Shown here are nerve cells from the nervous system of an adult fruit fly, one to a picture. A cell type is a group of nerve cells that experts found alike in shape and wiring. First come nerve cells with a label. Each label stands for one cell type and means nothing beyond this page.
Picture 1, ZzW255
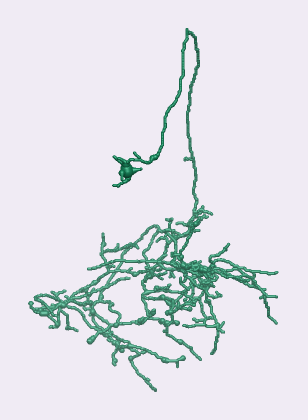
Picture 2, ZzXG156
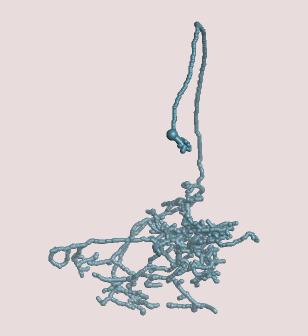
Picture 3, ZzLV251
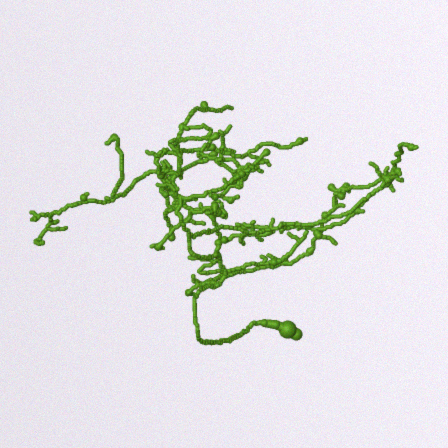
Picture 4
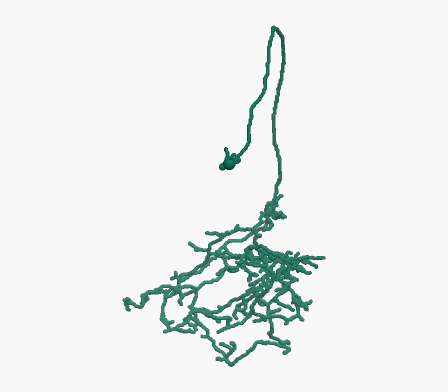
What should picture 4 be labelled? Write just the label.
ZzW255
